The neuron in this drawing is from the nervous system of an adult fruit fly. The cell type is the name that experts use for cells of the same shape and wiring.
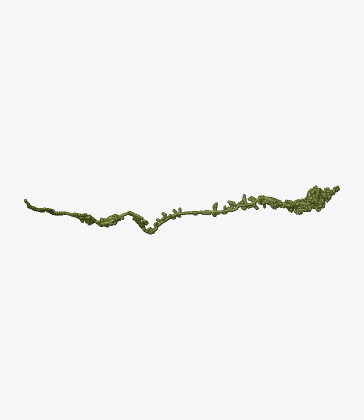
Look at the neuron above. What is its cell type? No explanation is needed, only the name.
R7y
